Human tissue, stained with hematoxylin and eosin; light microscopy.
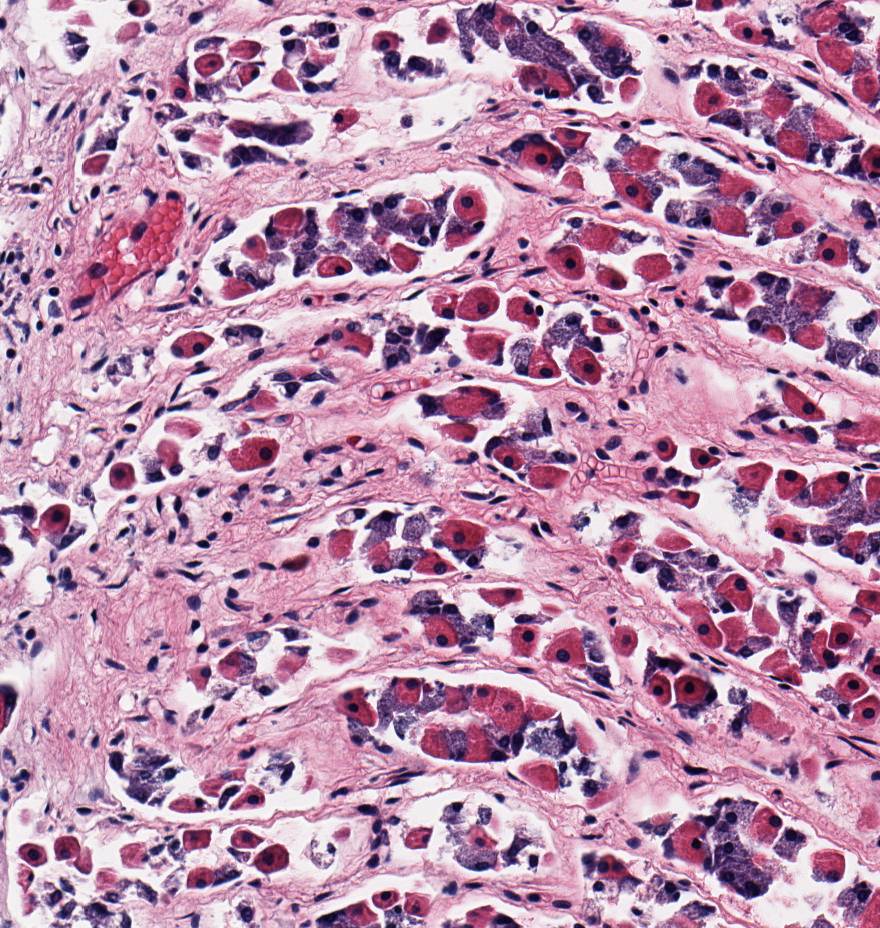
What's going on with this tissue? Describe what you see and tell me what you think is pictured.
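I notice first that the pink parietal cells each have a single round, dark nucleus sitting centrally. Mixed in among them, in the same glands, are cells with purple-blue granular cytoplasm. Between the glands there is a pink fibrillar stroma holding scattered small spindle-shaped nuclei. At the upper left, a small vessel in the stroma is packed with red blood cells. So this tissue is stomach.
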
